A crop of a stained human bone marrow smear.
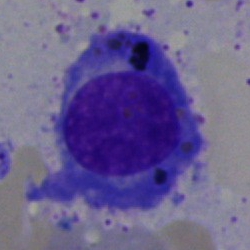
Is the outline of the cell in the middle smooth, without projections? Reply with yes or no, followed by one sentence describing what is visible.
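No. The cell outline is irregular, with ragged, frayed edges.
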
